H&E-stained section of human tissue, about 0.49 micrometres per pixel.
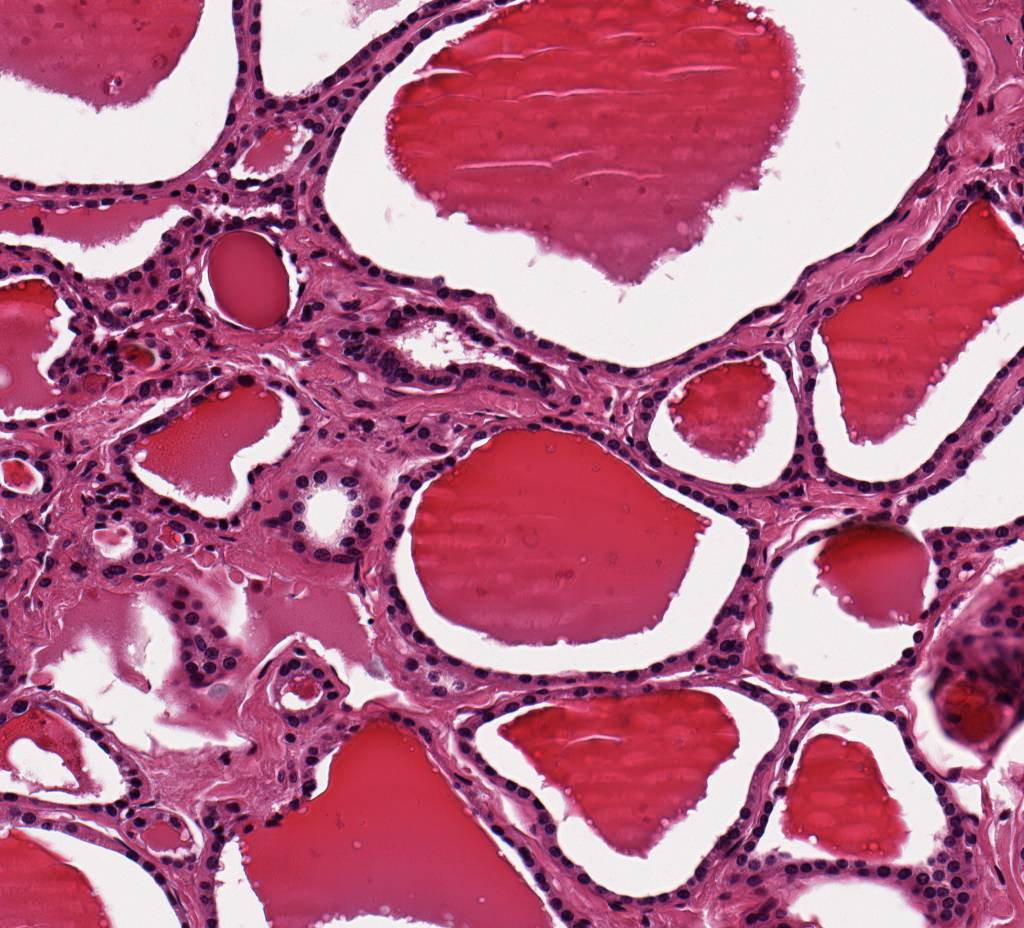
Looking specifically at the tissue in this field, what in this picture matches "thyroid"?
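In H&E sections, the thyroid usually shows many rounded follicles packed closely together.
The field here is made of closely packed rounded follicles, which goes with the thyroid; they vary widely in size, the largest lying at the top centre.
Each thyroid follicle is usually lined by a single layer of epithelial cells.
Each follicle in this field has a single layer of flattened to low cuboidal epithelial cells, which fits.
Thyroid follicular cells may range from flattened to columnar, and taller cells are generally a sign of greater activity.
The lining cells here fall at the flattened to low cuboidal end of that range, within what is usual. Their nuclei are small, round and dark-staining, set in an evenly spaced single row, and the follicle linings are smooth, with no papillary infoldings into the lumen.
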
